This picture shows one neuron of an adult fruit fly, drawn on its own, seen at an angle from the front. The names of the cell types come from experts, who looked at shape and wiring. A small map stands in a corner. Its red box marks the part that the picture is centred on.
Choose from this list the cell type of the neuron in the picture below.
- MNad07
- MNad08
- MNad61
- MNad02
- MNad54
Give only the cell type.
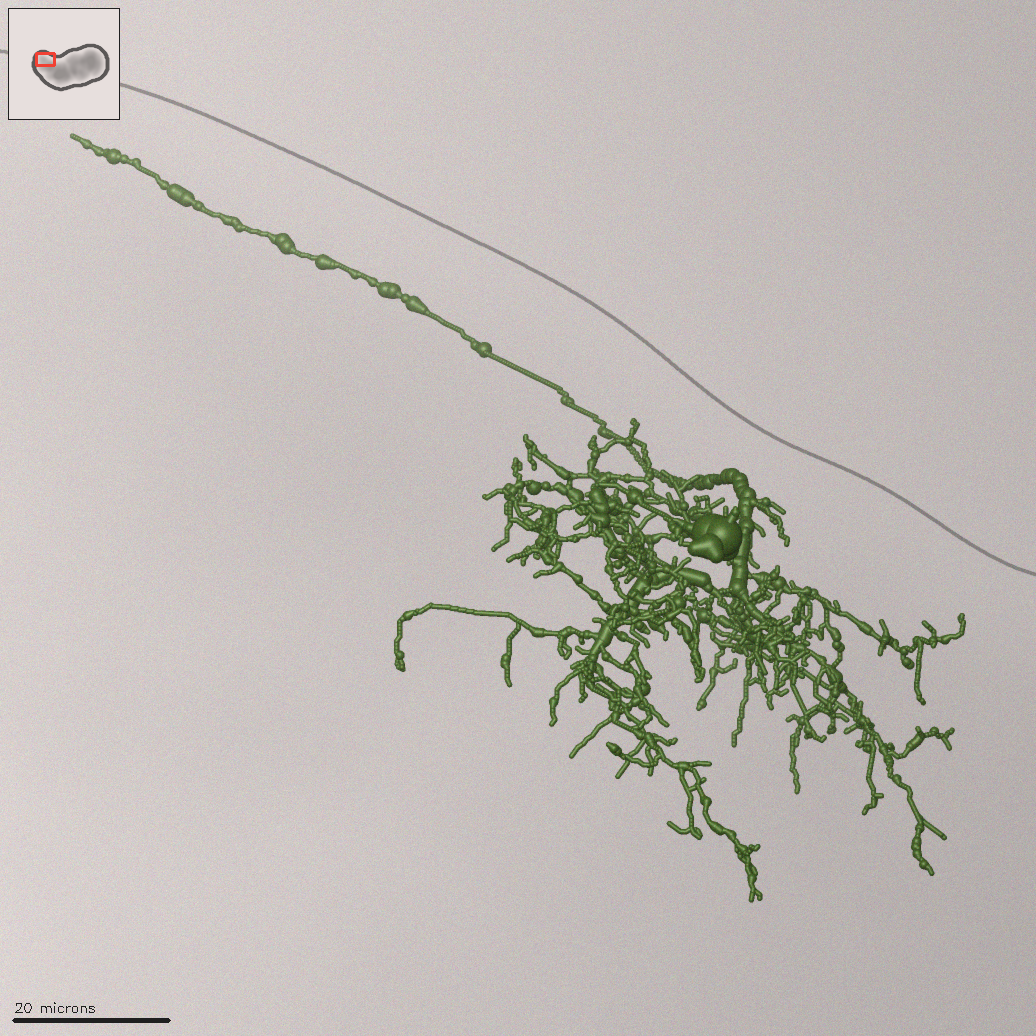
MNad02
